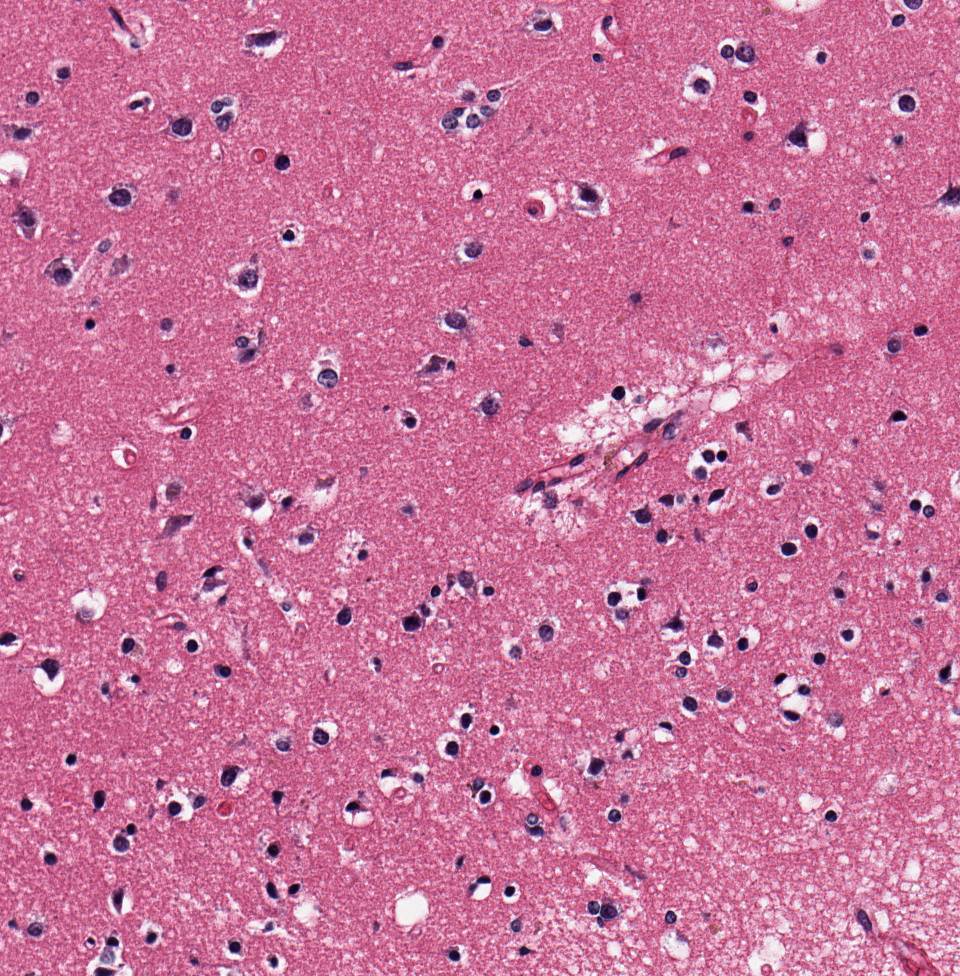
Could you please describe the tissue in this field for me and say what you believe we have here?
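A fine, evenly pink, granular-fibrillary background holds singly scattered cells, with no epithelium or glands. A thin-walled small vessel with elongated nuclei runs diagonally from the centre to the upper right; a band of clear, bubbly vacuolated space borders it centrally. This is cerebral cortex.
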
